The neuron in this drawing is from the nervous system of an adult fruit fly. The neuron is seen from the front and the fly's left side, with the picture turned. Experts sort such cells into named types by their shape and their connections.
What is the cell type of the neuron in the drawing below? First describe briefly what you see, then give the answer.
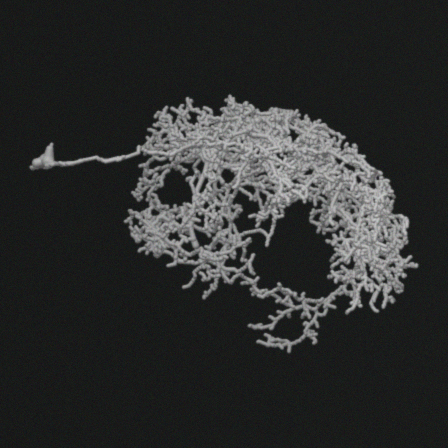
More than a hundred branch ends can be seen. As drawn here it is wider than it is tall. Its broad class is nerve-cord intrinsic neuron. Its cell type is IN13B004.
